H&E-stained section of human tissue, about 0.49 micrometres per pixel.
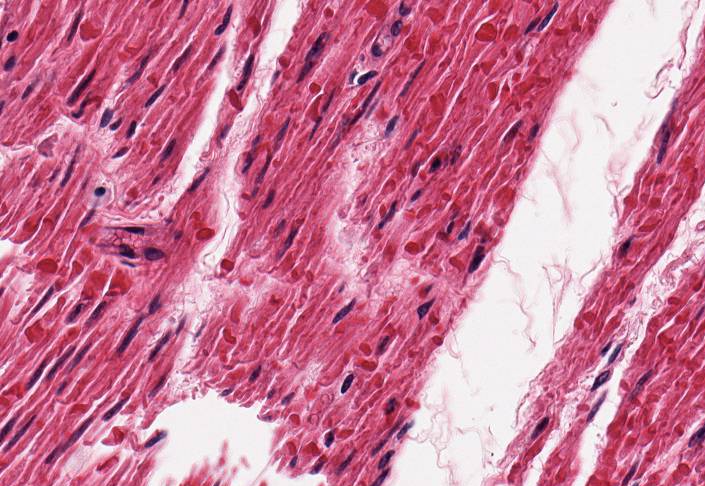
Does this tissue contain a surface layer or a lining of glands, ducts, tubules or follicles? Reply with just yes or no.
No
